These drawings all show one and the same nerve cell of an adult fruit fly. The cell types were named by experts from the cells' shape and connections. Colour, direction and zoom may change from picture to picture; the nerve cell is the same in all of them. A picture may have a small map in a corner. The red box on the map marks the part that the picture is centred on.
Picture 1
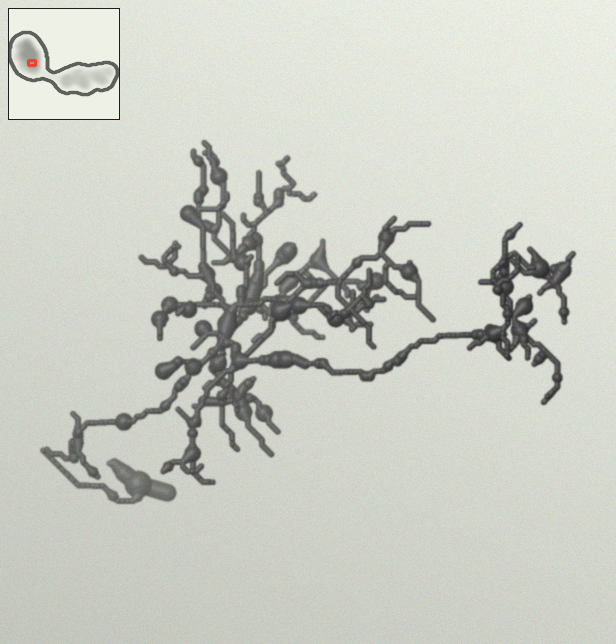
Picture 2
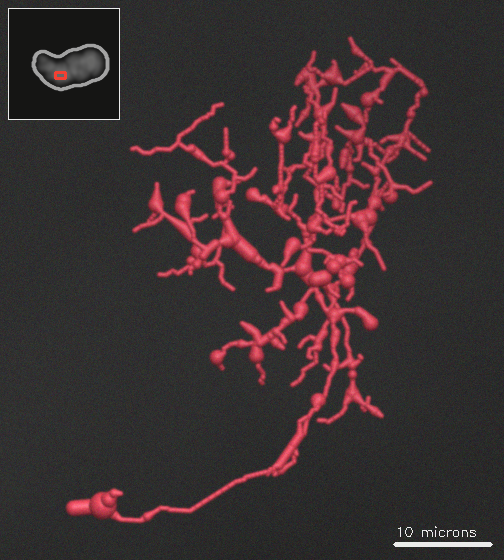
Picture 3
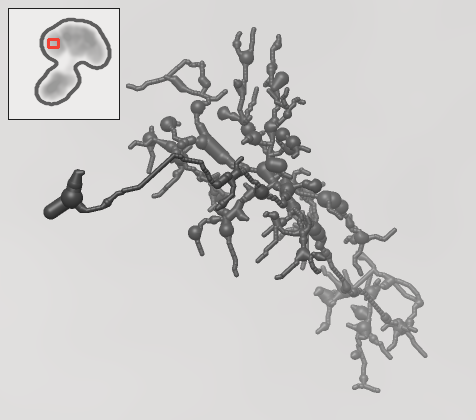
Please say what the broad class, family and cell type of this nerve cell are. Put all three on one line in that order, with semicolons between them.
optic-lobe intrinsic neuron; Mi; Mi10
